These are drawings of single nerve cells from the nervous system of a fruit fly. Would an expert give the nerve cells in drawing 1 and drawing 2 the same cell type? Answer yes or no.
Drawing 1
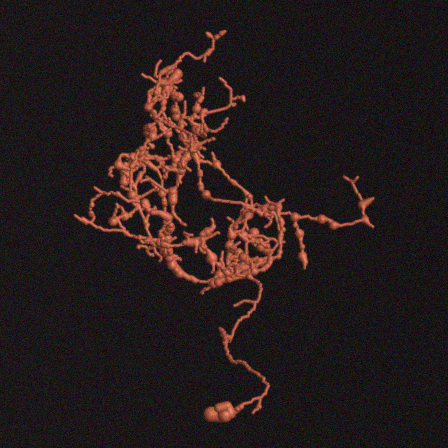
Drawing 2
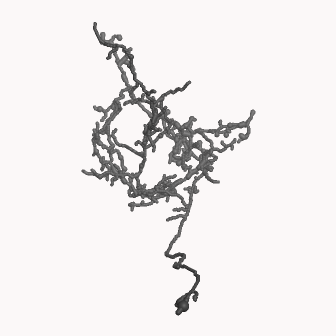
yes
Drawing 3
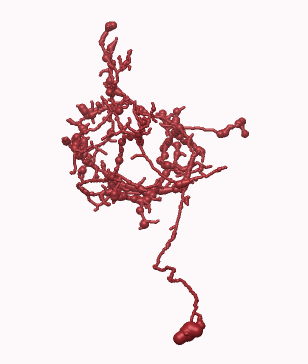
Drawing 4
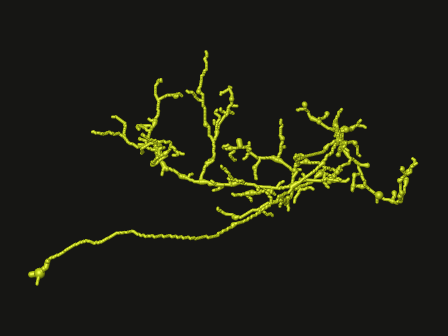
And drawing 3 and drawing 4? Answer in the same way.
no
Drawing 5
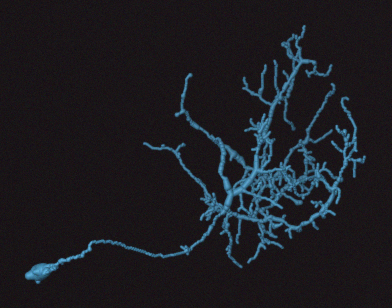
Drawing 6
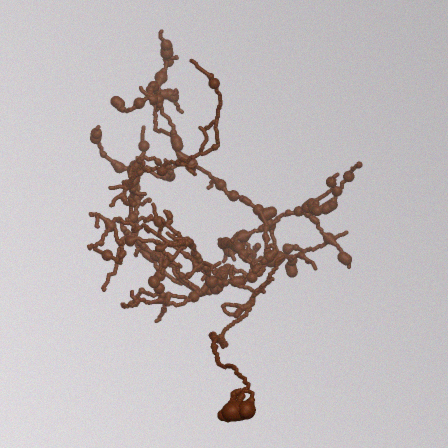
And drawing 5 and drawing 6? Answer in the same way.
no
